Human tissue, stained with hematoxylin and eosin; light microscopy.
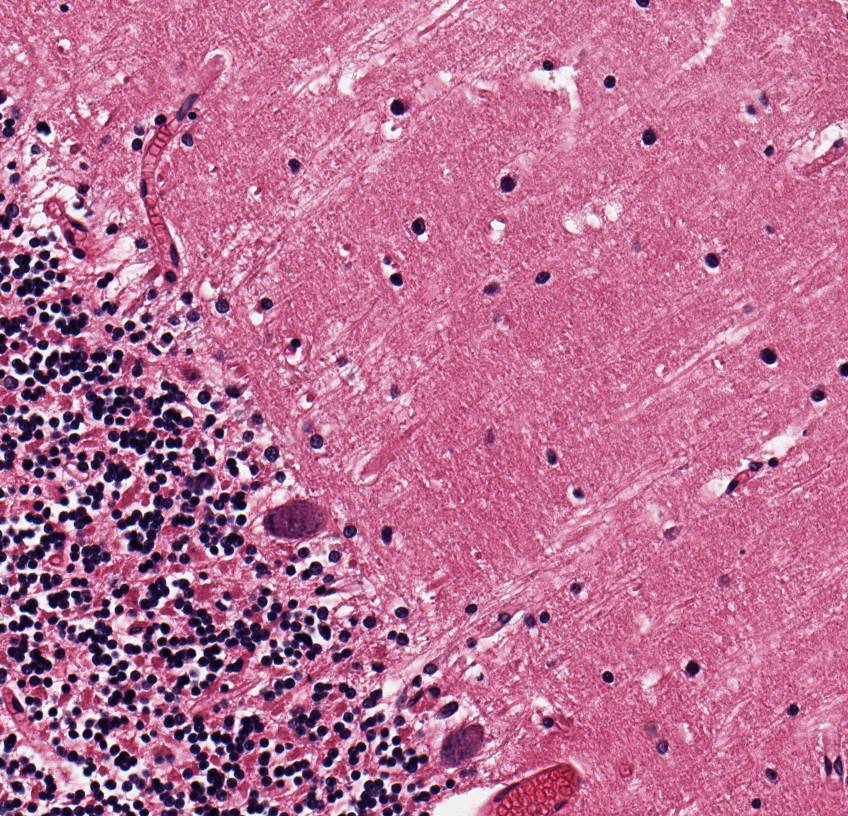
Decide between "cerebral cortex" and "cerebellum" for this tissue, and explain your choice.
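This is cerebellum, not cerebral cortex. At lower left a dense layer of tightly packed small, round, dark nuclei with very scant cytoplasm lies against a pale pink fibrillary layer with sparse nuclei at upper right.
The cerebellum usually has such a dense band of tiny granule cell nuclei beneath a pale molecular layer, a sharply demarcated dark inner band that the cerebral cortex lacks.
Small vessels full of red blood cells sit at the upper left edge and bottom centre, and clear clefts around nuclei and vessels in the pink layer suggest shrinkage artefact.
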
